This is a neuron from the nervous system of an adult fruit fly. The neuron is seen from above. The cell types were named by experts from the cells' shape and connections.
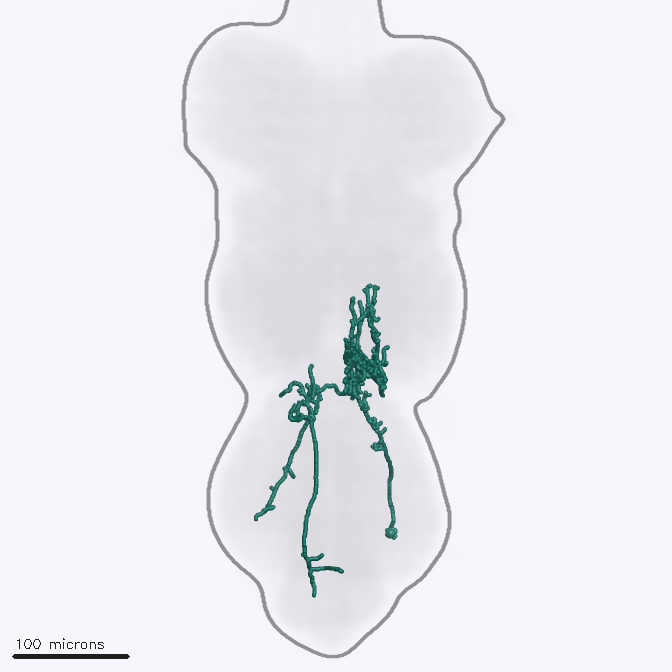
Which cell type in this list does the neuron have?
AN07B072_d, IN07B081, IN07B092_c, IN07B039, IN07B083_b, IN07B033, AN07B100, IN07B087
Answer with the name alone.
IN07B033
